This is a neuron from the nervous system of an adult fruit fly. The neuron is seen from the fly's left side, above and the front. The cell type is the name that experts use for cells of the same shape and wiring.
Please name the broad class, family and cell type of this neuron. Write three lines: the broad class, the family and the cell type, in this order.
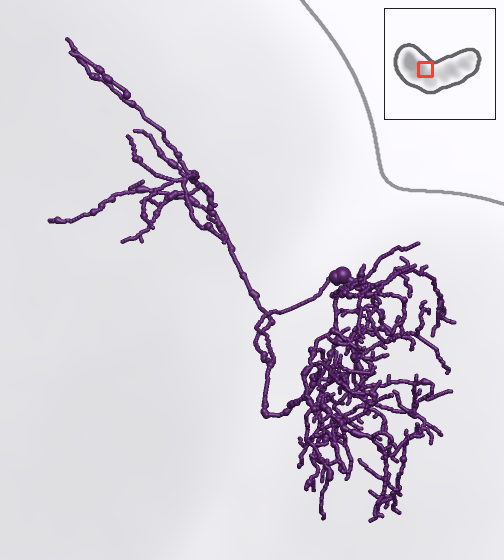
visual projection neuron
hemilineage VPNp&v1_ventral
LC39a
